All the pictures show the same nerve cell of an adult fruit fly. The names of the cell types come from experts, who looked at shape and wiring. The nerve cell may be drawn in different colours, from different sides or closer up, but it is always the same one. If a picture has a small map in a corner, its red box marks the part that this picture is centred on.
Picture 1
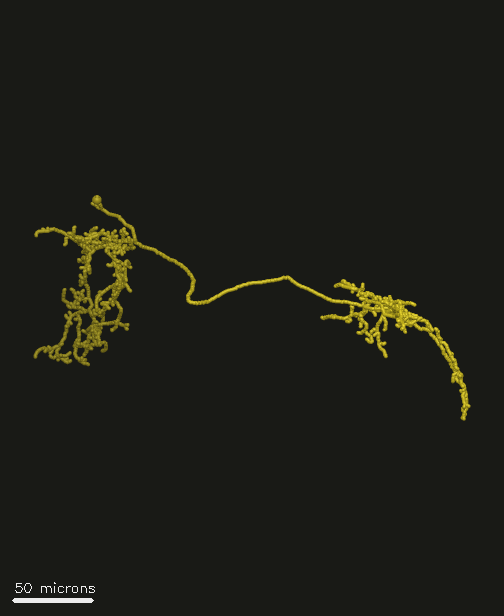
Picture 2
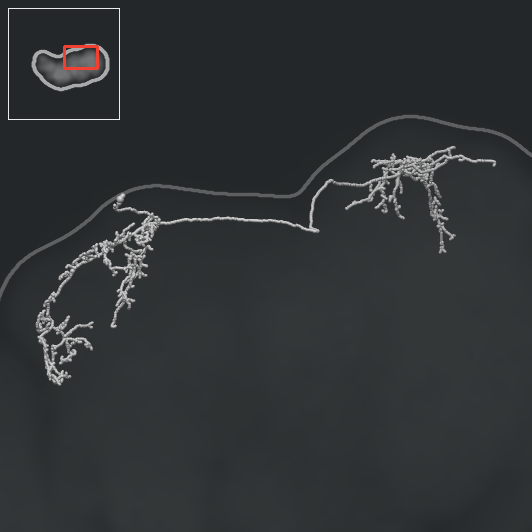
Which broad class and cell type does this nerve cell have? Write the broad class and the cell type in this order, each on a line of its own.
central-brain intrinsic neuron
SLP462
